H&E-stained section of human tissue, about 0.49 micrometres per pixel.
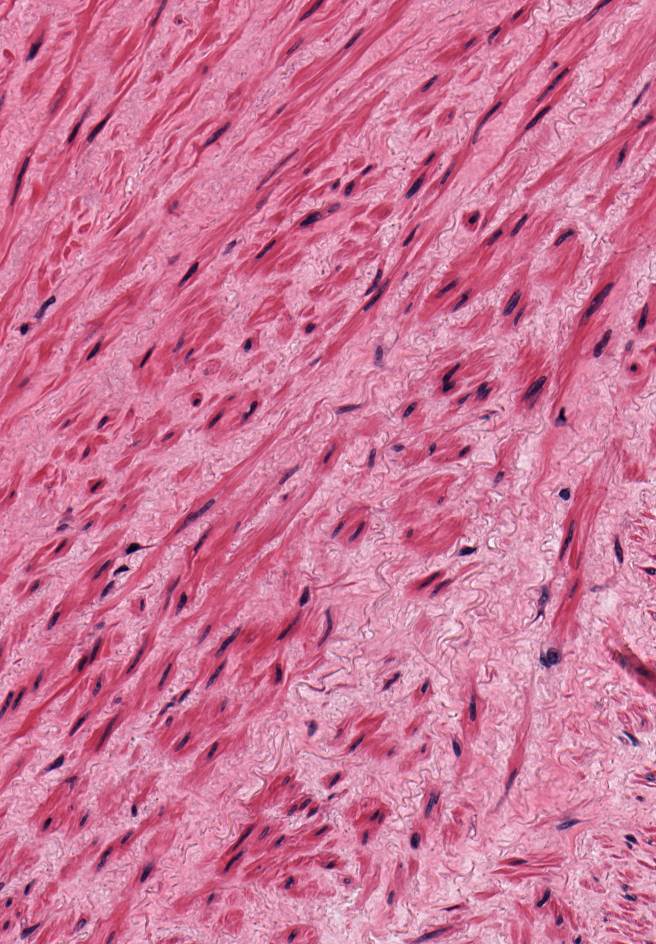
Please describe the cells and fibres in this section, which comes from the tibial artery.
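Spindle-cell bundles run diagonally, lower left to upper right. Bundles: smooth muscle cells, deeply eosinophilic cytoplasm. Nuclei elongated, cigar-shaped, blunt-ended. Mid-field, some bundles cut across: clusters of round nuclei in pink cytoplasm.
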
